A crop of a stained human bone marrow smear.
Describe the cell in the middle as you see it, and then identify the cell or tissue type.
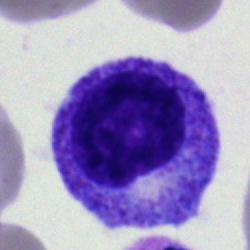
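Round in outline, the cell carries fine purple granules scattered through its cytoplasm. Just below the nucleus, a pale area with few granules lies in the cytoplasm. No vacuoles are seen in the cytoplasm. This is a promyelocyte.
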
